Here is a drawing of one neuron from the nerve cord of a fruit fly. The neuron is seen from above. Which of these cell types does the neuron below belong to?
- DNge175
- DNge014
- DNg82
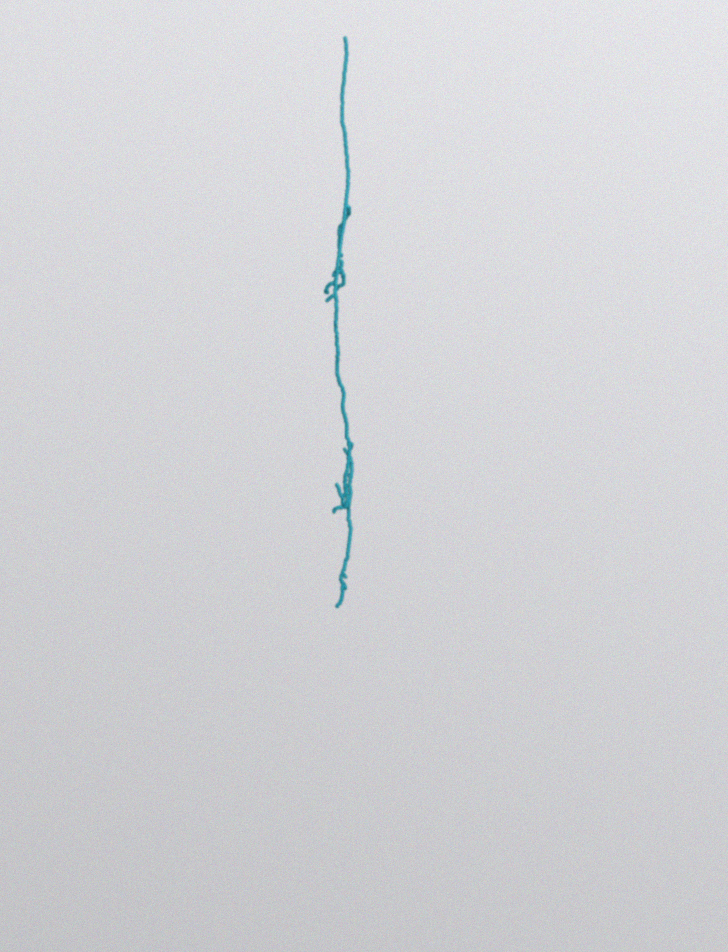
DNge175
